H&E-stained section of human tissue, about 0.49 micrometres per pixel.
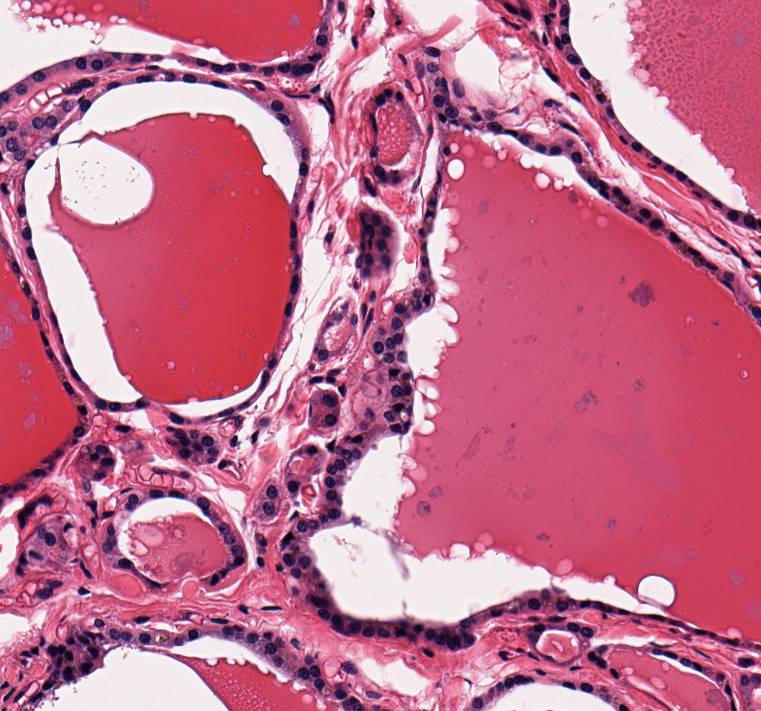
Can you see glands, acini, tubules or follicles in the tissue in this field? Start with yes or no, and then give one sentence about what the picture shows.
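Yes. The field is mostly taken up by large rounded to angular follicles filled with homogeneous pink colloid, separated by narrow bands of tissue.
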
